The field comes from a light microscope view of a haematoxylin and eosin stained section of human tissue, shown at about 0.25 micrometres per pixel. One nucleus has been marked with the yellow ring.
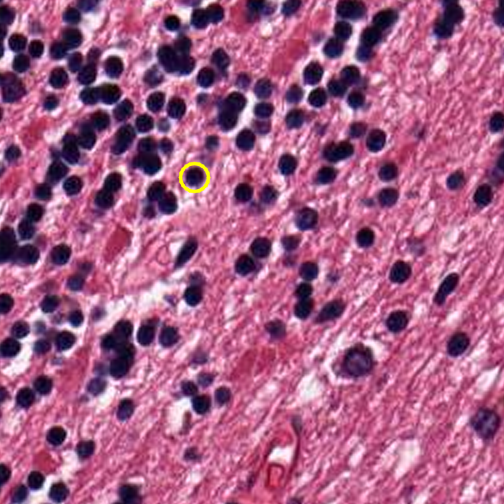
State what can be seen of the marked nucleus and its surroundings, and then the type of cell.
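The nucleus is round, and about the same size as the crowded dark round nuclei next to it. Almost no cytoplasm shows around the nucleus; it seems to sit directly in the pink, finely fibrous background. It lies a little apart, at the edge of a dense crowd of similar dark round nuclei, with pink fibrous material around it. The marked nucleus belongs to a cerebellar granule cell.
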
